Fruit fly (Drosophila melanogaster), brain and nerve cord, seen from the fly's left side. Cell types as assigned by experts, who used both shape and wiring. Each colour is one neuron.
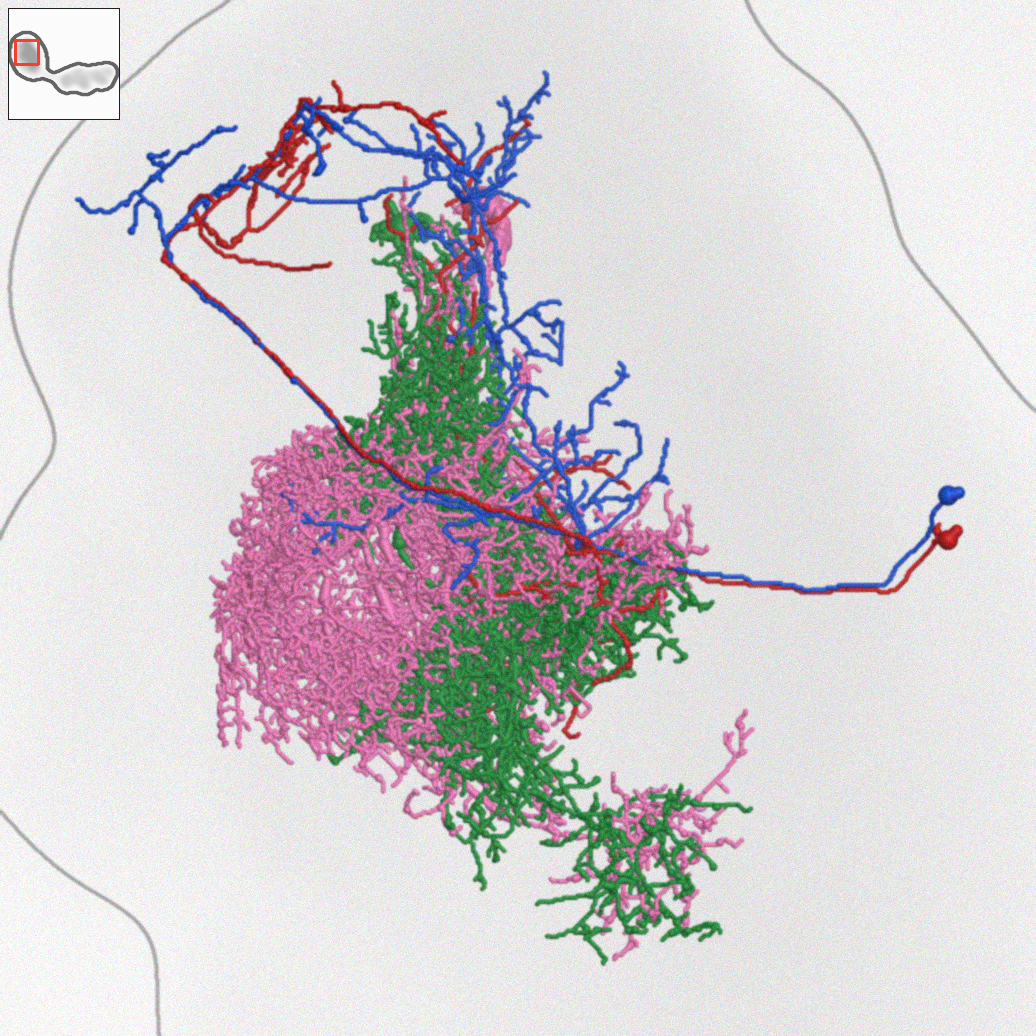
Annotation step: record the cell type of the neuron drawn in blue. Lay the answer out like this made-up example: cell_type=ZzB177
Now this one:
cell_type=CB2689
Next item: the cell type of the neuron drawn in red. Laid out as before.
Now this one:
cell_type=AVLP496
